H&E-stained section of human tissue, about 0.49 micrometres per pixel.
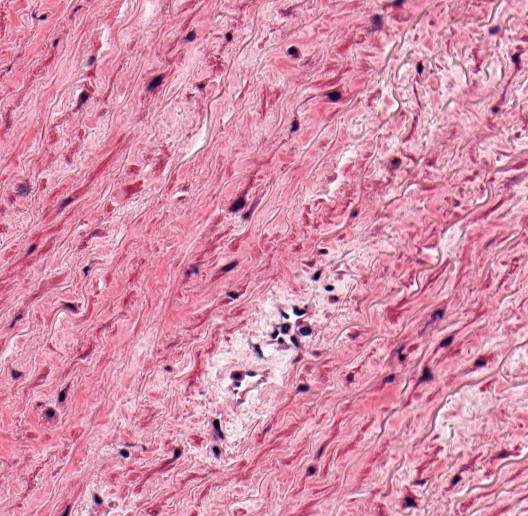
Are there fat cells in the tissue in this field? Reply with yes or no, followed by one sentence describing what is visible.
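No. No fat cells are present in the field.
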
